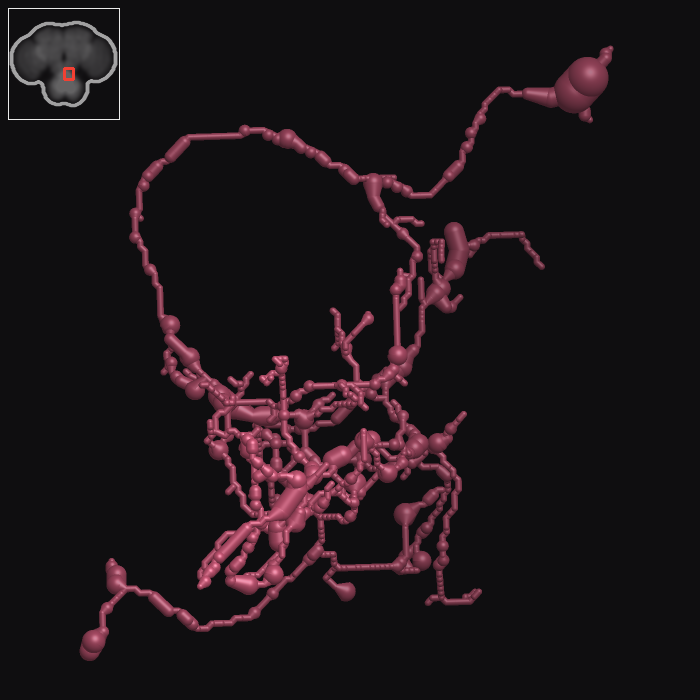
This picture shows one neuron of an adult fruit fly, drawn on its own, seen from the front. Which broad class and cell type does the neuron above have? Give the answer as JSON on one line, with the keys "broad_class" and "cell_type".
{"broad_class": "nerve-cord intrinsic neuron", "cell_type": "INXXX440"}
